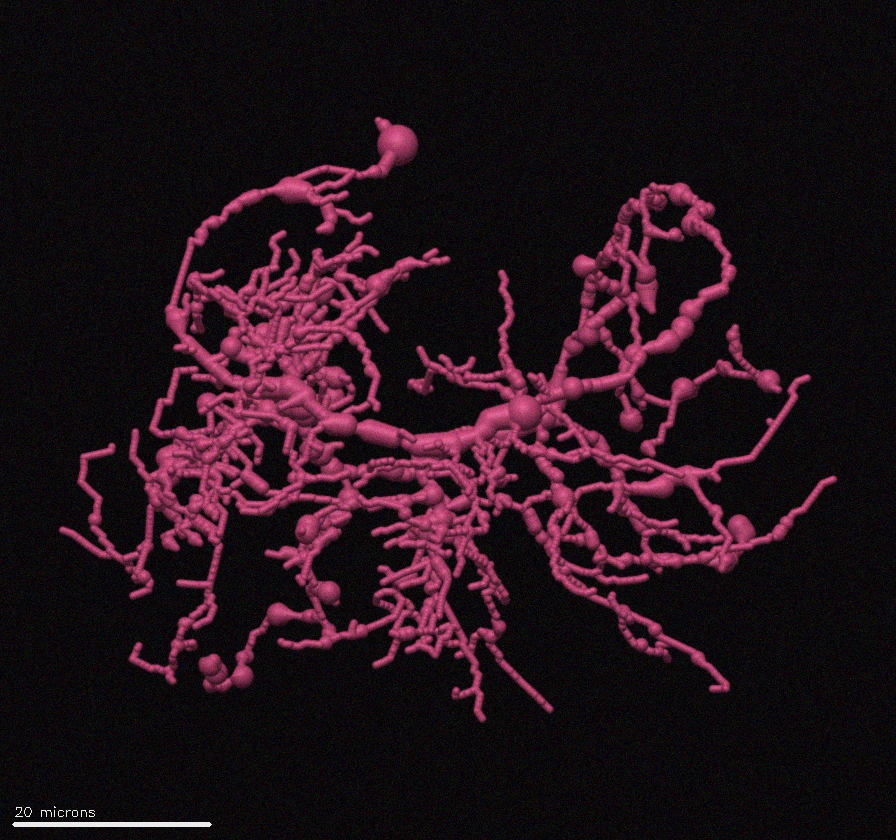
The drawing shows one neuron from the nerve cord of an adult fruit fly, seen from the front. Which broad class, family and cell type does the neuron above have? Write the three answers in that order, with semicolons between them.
nerve-cord intrinsic neuron; hemilineage 19B; IN19B068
